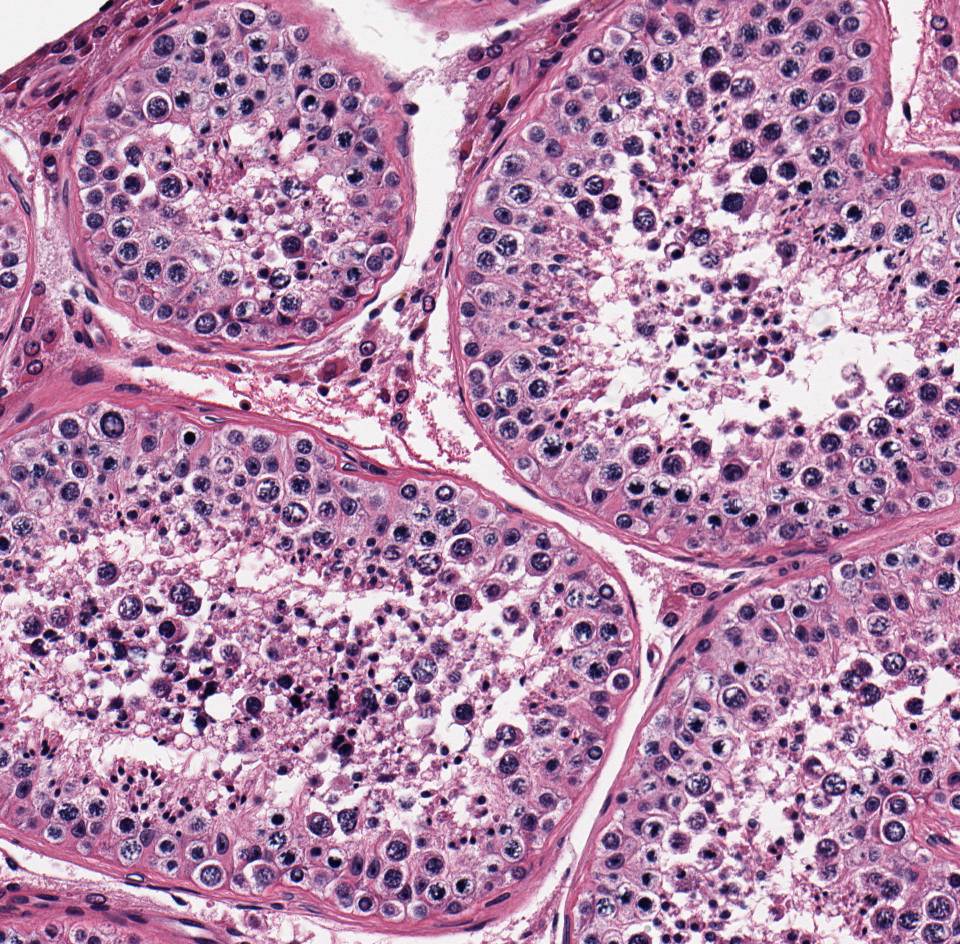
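Testis: rounded to oval tubule cross-sections, closely packed with little tissue between, fill the field. A many-layered epithelium lines each tubule, filling most of it from the wall toward the centre. Its outer and middle layers hold large round cells with coarse, clumped, thread-like chromatin; small, dense, dark-staining nuclei gather toward the tubule centres.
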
